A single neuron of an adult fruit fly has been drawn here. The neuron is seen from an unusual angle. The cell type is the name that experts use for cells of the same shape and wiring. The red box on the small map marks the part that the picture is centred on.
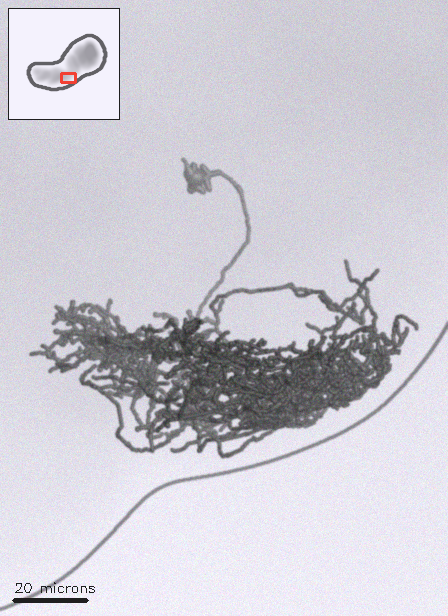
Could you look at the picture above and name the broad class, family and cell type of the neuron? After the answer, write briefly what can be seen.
Its broad class is nerve-cord intrinsic neuron. Its family is hemilineage 01B. Its cell type is IN01B003. The cell body is at the top of the picture. From left to right in the picture it spans about 110 microns. Dozens of branch ends can be seen.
